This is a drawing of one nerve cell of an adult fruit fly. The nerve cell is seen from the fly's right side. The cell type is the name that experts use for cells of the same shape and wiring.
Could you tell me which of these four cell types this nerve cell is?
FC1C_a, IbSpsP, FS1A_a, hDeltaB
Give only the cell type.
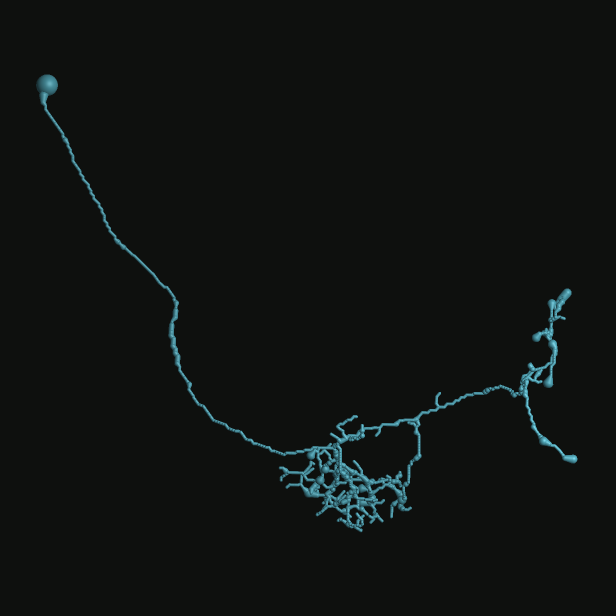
FC1C_a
